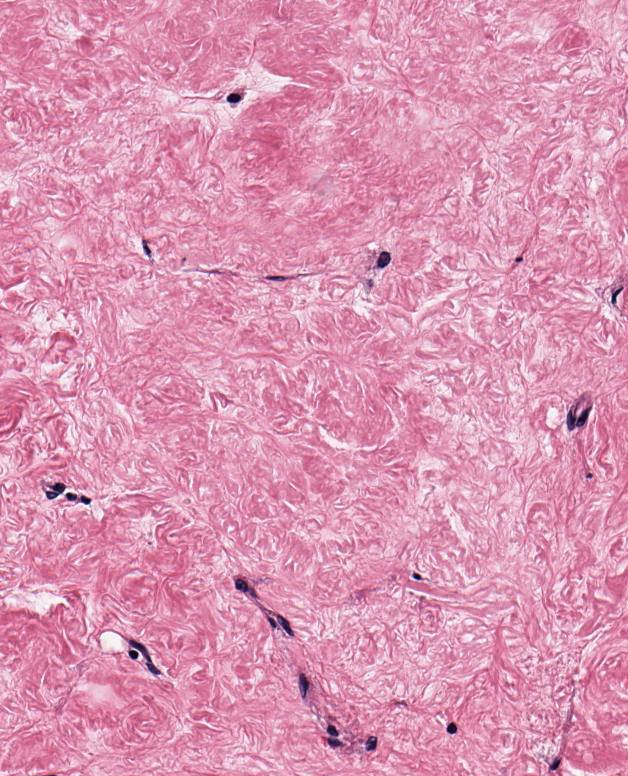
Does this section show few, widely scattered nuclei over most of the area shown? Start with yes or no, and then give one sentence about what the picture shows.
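Yes. The whole field is filled by densely packed pink collagen with very few cells.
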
